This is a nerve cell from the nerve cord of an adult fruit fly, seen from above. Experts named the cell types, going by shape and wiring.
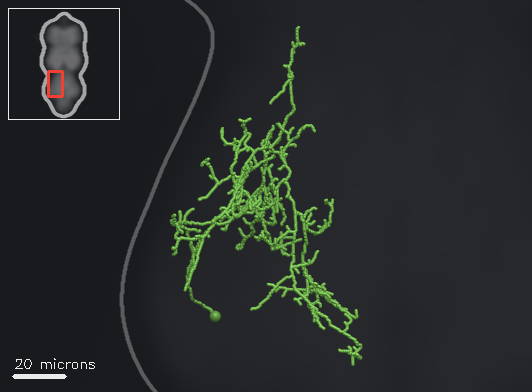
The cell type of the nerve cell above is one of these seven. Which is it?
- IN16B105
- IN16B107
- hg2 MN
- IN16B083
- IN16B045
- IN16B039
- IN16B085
IN16B105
